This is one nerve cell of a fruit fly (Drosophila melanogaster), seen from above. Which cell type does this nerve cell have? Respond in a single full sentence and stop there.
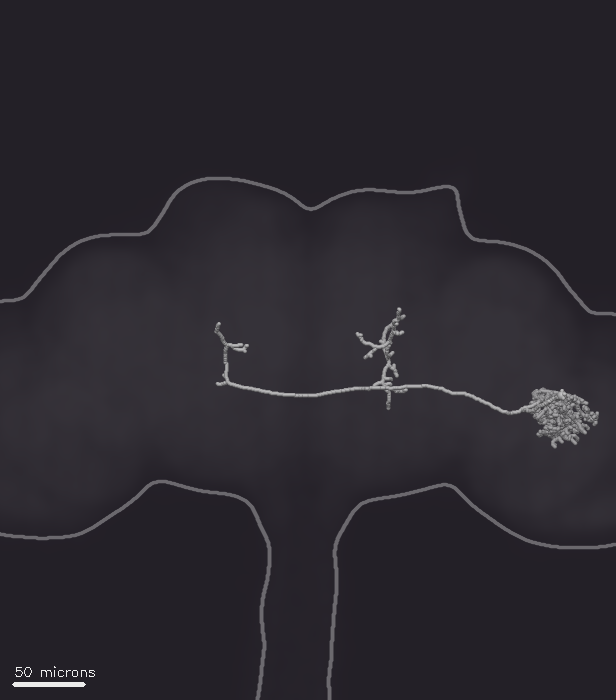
This nerve cell is typed as LoVP92.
